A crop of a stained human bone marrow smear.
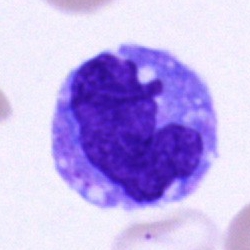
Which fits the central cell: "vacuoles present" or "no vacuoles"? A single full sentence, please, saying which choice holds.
At least one clear vacuole is visible in its cytoplasm.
